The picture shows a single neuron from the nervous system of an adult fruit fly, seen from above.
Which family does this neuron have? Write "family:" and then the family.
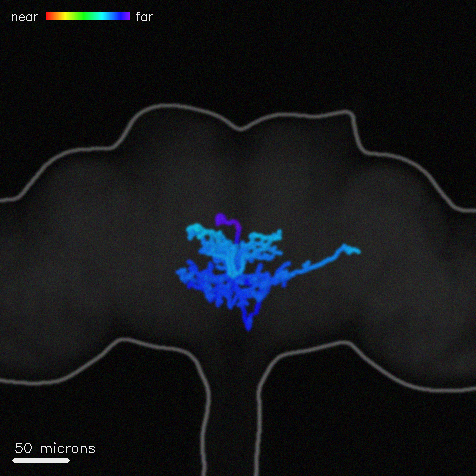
family: hemilineage 00A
